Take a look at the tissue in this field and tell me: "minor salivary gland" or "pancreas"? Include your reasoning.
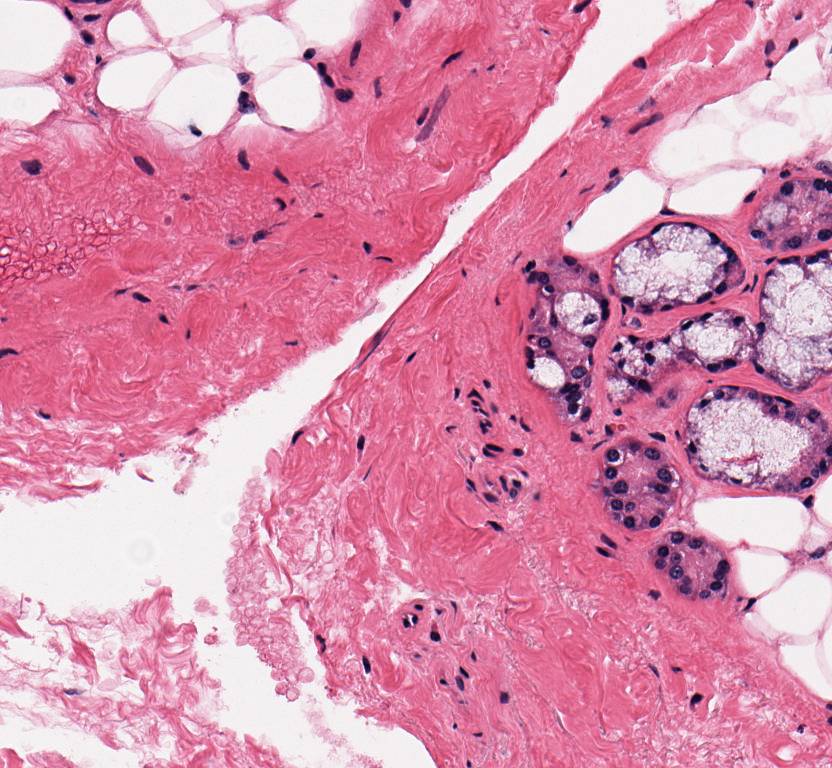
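The answer is minor salivary gland. A cluster of glandular acini lies at the right edge of the field, right of centre. Most acini are filled with pale, foamy, finely vacuolated cytoplasm, and the acinar nuclei lie at the periphery of each acinus.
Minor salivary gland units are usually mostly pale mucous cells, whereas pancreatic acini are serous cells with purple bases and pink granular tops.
The pale, foamy acini here therefore match minor salivary gland rather than pancreas.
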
